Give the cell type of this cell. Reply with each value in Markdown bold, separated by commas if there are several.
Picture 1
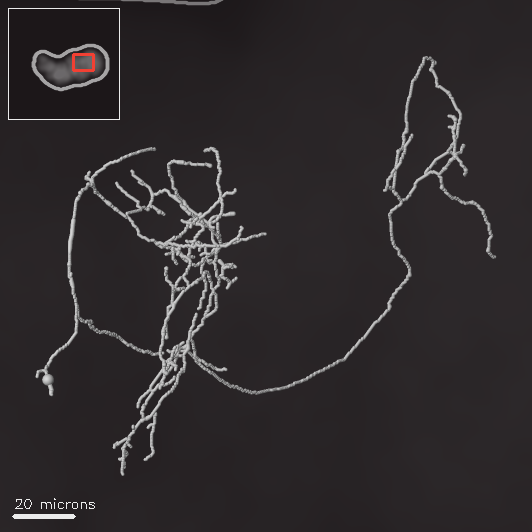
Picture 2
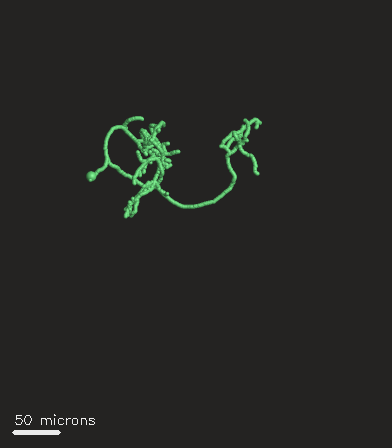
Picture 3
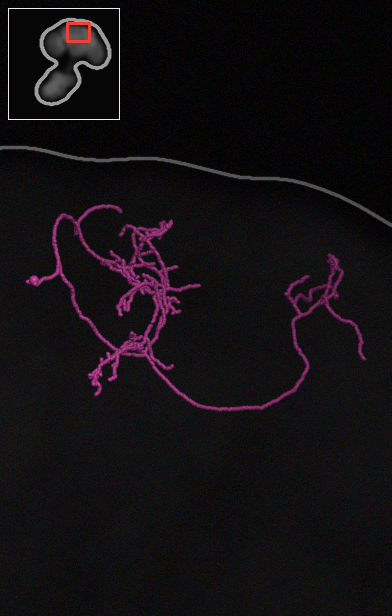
**CRE003_b**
